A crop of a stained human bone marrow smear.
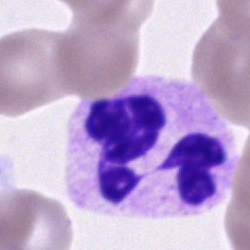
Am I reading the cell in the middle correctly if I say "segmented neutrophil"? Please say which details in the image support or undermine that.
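Segmented neutrophil is fine here; monocyte is the one to set aside. The cytoplasm has no vacuoles, which tells somewhat against monocyte.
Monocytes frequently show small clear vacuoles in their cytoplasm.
Beyond that you've got dark purple, densely clumped chromatin, an irregular, somewhat angular outline, and red cells pressing on its upper and right edges.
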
